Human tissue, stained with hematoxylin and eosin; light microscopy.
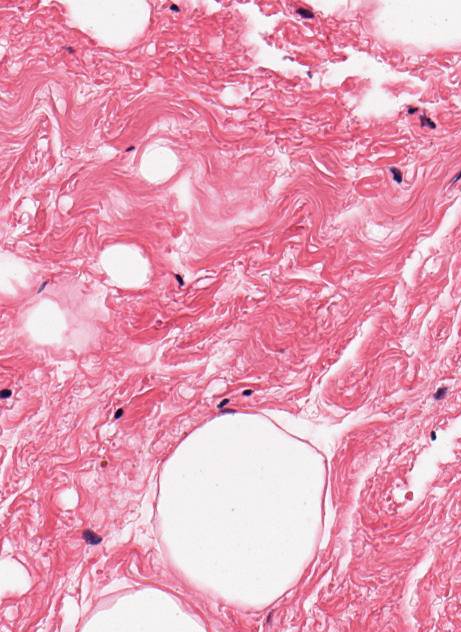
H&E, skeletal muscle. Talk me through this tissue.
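Mostly pink collagen fibres, with scattered clear round spaces. Nuclei few and small, lying singly between fibres; most dark, thin, elongated, fibroblast-like. Large lower space empty, bounded only by a thin pink rim, like a fat cell.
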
